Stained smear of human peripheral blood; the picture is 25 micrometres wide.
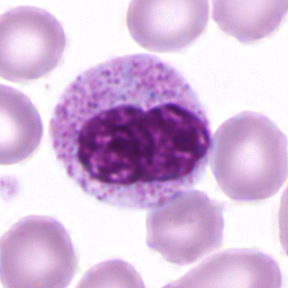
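Band neutrophil, centre of a stained blood smear. Nucleus: two lobes lying side by side horizontally, joined by a broad connection, about 12 by 7 micrometres overall. Cytoplasm abundant, pale lilac, with many small reddish-purple granules scattered through it.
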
